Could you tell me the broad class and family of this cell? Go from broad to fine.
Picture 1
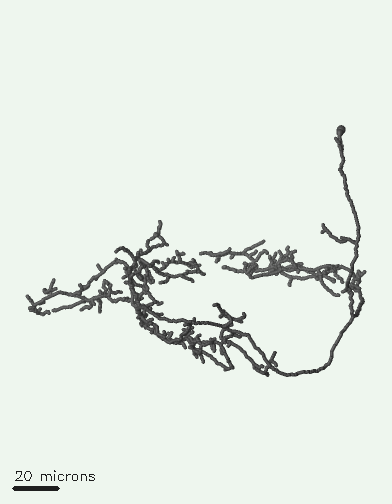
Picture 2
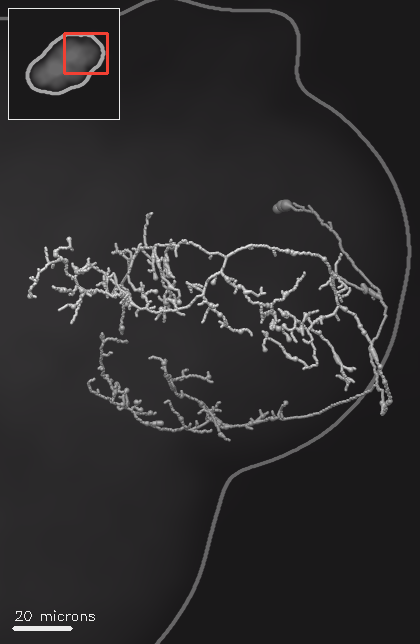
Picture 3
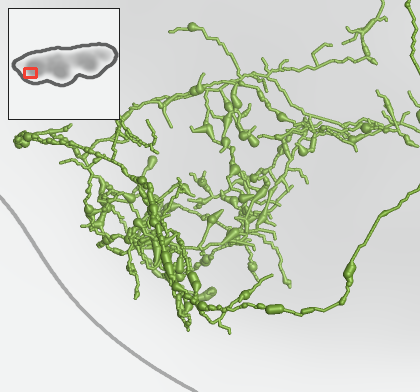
nerve-cord intrinsic neuron; hemilineage 19A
